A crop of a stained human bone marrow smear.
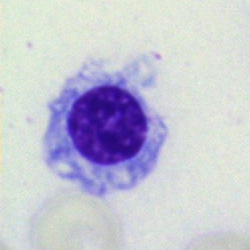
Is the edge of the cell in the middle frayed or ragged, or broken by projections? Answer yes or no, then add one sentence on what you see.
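Yes. The cell outline is irregular and ragged rather than smooth.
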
